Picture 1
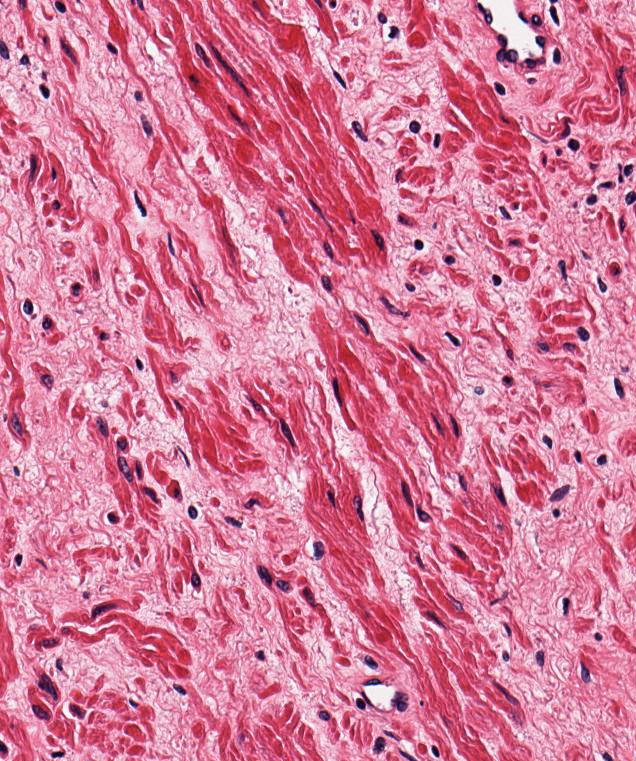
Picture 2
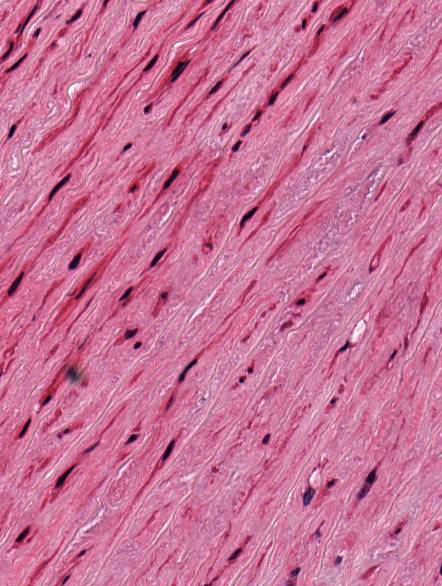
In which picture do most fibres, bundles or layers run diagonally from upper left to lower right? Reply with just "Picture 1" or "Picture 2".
Picture 1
